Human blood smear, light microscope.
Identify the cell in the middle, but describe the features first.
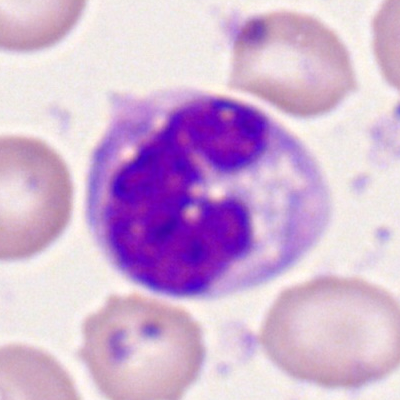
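The nucleus is irregular and folded, with a deep cleft entering from the right side. It fills most of the cell and lies toward the left. Chromatin is dark purple and coarsely clumped, with paler patches between the clumps. Pale lilac-grey cytoplasm is widest on the right side of the cell. This cell is a monocyte.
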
